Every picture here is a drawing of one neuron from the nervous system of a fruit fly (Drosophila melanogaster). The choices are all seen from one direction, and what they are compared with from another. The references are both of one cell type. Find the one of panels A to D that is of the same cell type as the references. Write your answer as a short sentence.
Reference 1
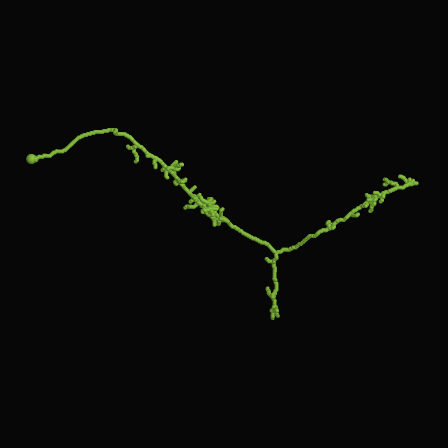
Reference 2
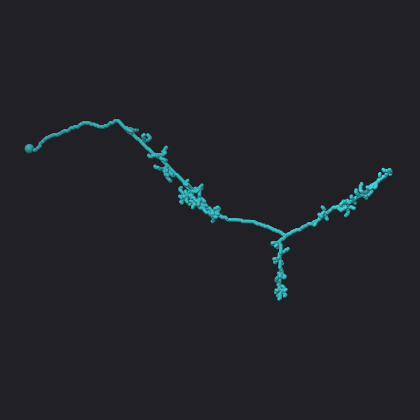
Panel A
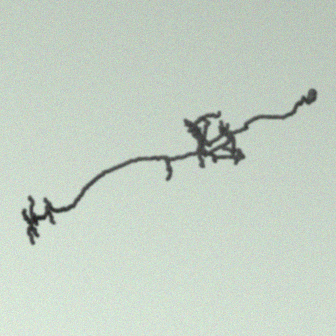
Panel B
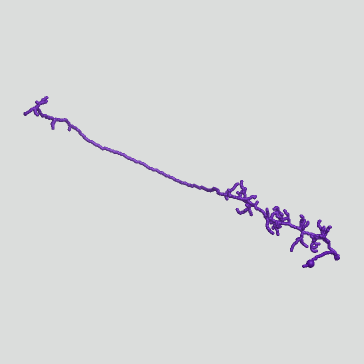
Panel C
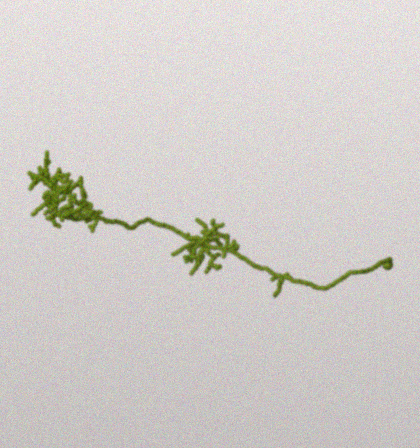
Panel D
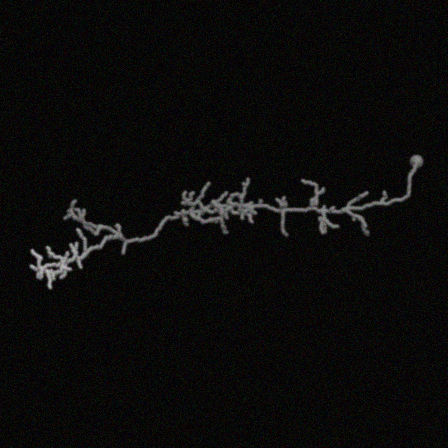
Panel D is of the same cell type.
